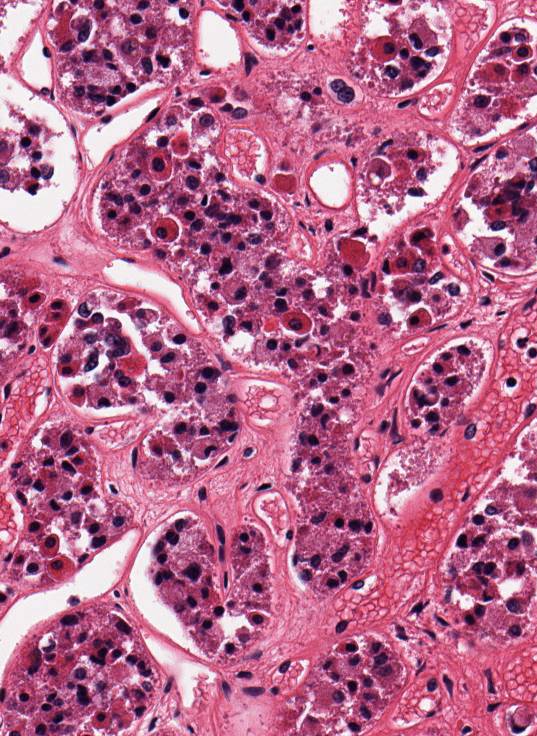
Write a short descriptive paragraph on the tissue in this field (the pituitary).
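Rounded nests of cells fill the field, separated by thin pink fibrous septa. Most cells in the nests have granular purplish-pink cytoplasm, while those in the lower right have pale pink, foamy, finely vacuolated cytoplasm. The nuclei, one per cell, are mostly round to oval and darkly stained.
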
